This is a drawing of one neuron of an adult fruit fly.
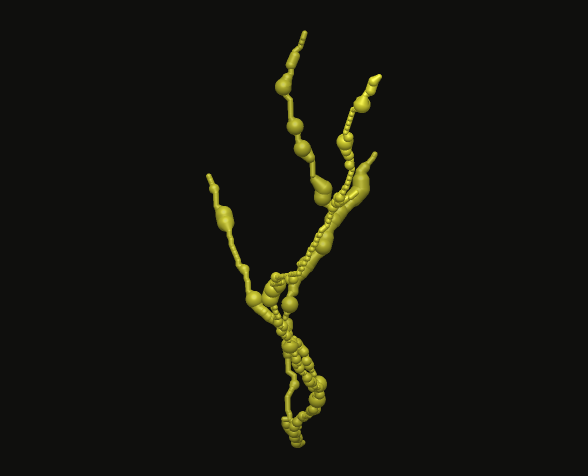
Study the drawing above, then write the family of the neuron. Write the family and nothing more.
class mechanosensory proprioceptive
